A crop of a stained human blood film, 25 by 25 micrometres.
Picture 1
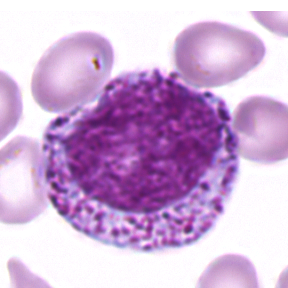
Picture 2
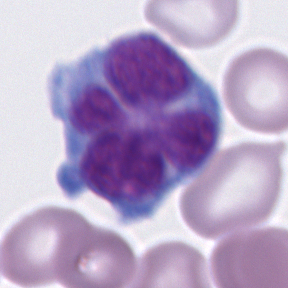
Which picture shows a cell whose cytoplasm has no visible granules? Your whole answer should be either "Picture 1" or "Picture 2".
Picture 2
